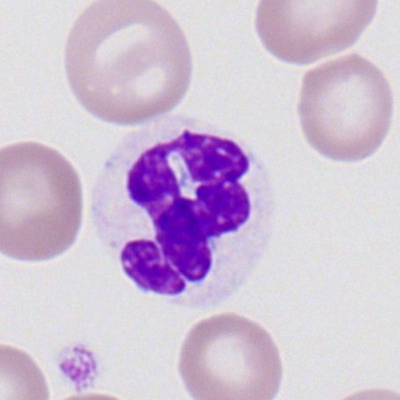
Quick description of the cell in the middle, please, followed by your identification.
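A round, smooth outline bounds the cell. Its nucleus is divided into several lobes that are joined together. The chromatin stains dark purple and is coarsely clumped. Coarse orange-red granules are absent from the cytoplasm. The cell is a segmented neutrophil.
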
